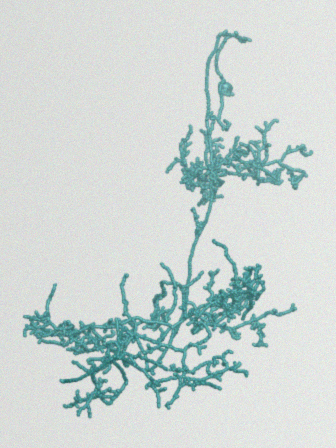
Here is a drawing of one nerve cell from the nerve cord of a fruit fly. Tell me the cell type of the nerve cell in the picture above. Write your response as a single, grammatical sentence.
Among cell types, the one for this nerve cell is AN05B099.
